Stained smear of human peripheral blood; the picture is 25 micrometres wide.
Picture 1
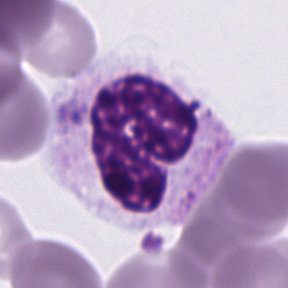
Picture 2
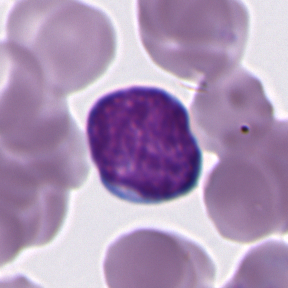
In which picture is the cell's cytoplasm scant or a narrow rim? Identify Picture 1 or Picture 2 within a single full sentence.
Scant cytoplasm is found in the cell of picture 2.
